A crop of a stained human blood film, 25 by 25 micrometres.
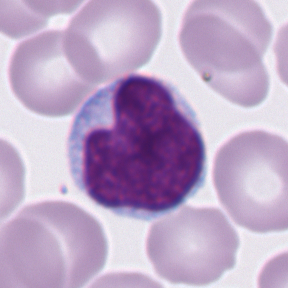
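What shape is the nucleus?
Kidney-like, with a deep notch on its upper left side; its chromatin stains dark purple with a mottled, patchy texture.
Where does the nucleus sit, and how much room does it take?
It lies off-centre, toward the right side, measures about 11 micrometres across in a cell of about 12 micrometres, and fills about 70% of the cell's area.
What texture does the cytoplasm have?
Only a fine, dust-like speckling, with no coarse granules.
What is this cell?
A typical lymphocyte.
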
